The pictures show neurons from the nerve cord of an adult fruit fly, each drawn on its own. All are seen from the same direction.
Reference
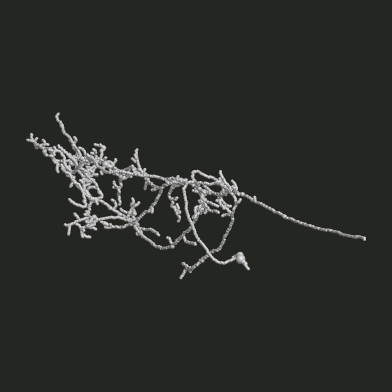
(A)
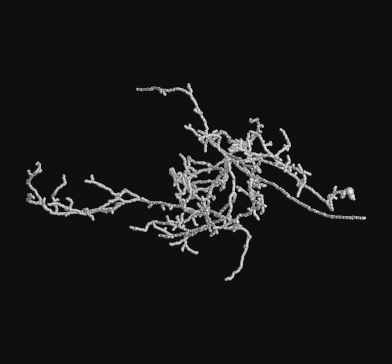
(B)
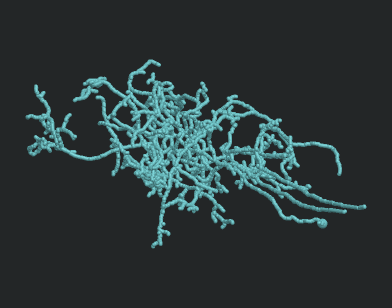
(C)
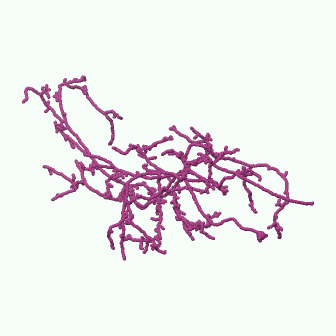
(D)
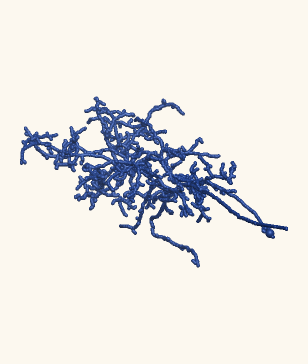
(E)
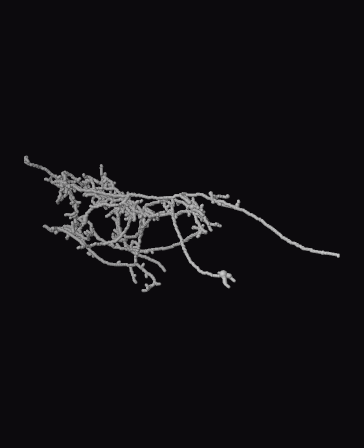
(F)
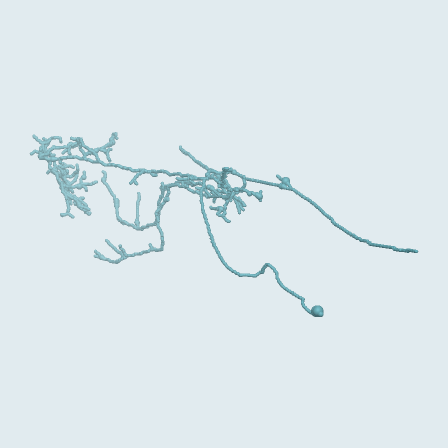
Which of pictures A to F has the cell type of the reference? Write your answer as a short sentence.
Picture E is of the same cell type.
